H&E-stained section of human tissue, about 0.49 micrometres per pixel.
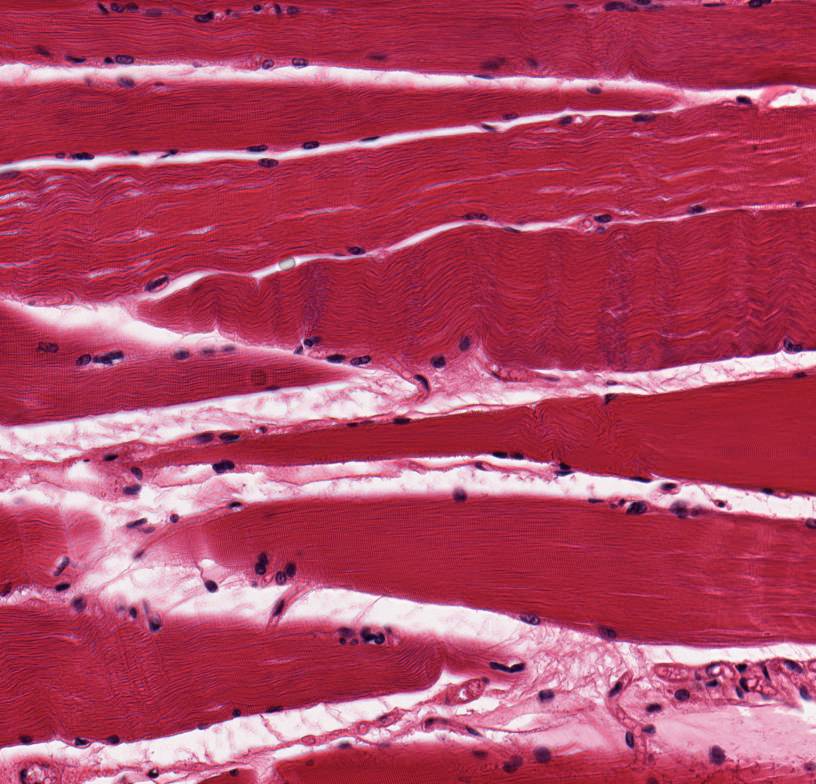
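Skeletal muscle: fine cross-striations run across the width of the fibres throughout, and the dark, elongated nuclei sit at the fibre edges rather than centrally. Pale pink loose connective tissue between fibres is most plentiful in the lower half; no fat cells lie between them.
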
